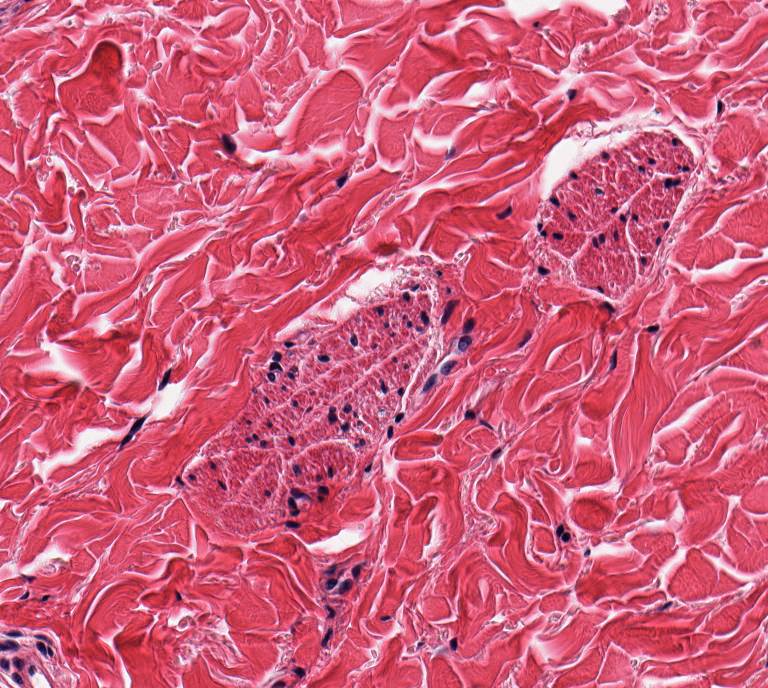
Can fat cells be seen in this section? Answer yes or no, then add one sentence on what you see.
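No. No epithelium and no fat cells are present anywhere in the field.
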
